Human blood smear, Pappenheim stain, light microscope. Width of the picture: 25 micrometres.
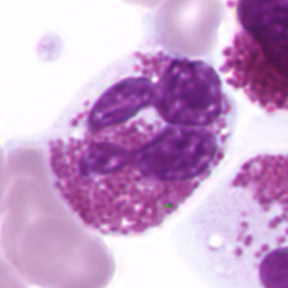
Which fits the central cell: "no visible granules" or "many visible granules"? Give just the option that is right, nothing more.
Many visible granules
